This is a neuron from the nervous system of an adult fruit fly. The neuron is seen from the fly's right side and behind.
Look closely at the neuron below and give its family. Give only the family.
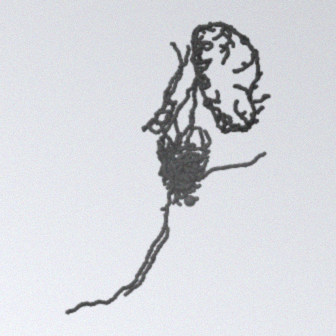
hemilineage EBa1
